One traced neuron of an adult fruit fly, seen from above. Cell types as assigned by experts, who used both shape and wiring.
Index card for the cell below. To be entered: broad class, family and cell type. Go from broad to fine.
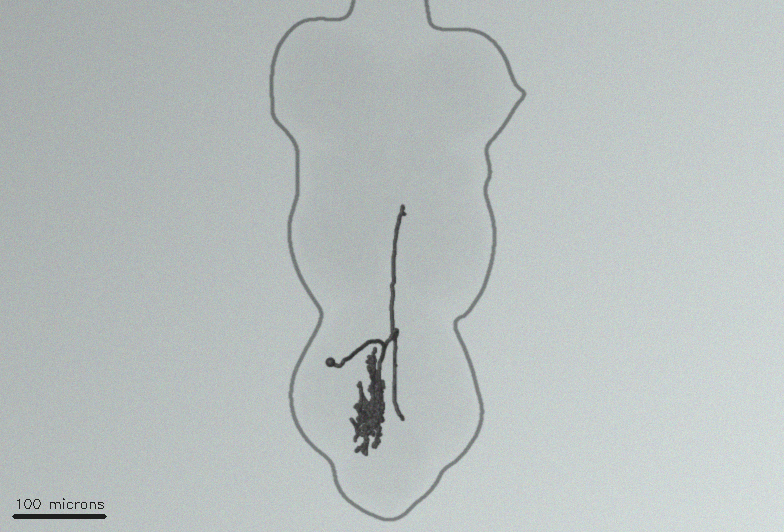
nerve-cord intrinsic neuron; hemilineage 23B; IN23B056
